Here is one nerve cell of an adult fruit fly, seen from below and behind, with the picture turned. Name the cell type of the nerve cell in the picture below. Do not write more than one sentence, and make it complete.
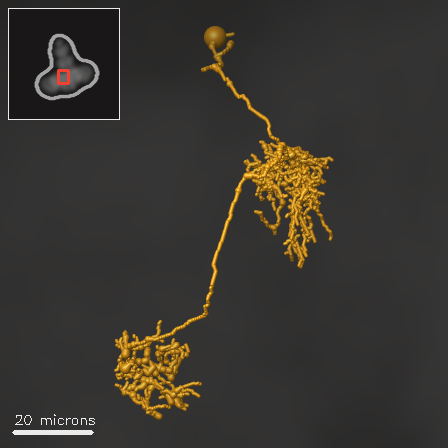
This nerve cell is a cell of type hDeltaH.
